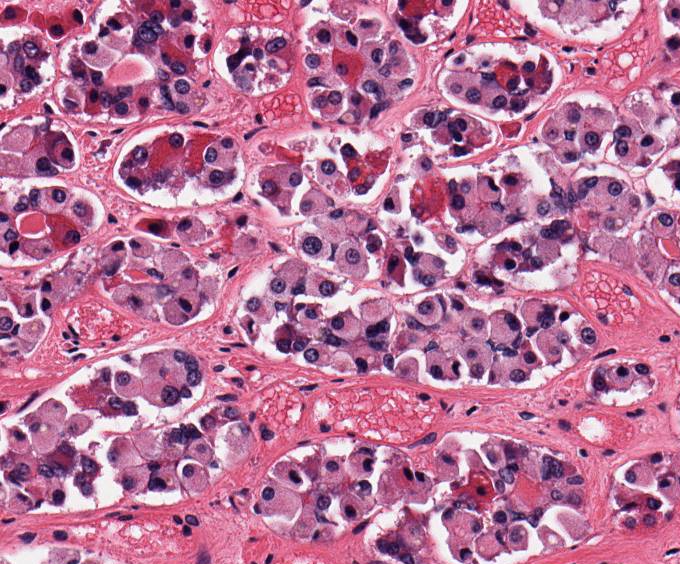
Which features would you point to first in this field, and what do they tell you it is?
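The field shows the pars distalis of the pituitary. Its nests hold large polygonal cells with abundant granular pink-purple cytoplasm, most with a single round nucleus and a visible nucleolus.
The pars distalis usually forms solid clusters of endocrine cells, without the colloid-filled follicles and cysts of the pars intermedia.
Pink collagenous septa carry scattered thin spindle-shaped nuclei, and white cleft-like spaces separate many cells from one another and from the septa.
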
